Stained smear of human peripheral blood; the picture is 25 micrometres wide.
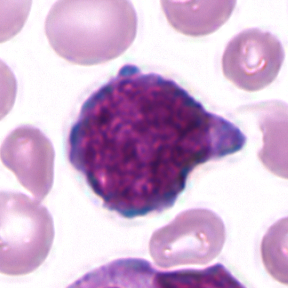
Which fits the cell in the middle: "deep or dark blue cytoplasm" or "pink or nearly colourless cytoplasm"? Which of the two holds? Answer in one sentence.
A strongly blue cytoplasm belongs to this cell.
